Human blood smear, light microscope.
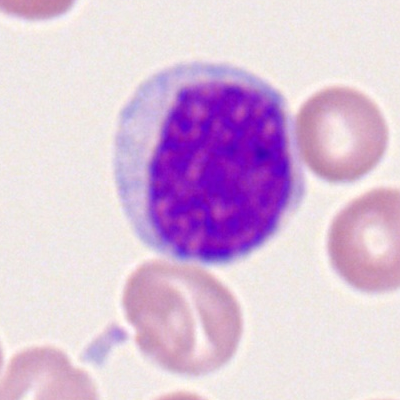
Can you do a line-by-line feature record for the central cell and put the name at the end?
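Outline: round and smooth
Chromatin: dark purple, clumped into blocks with paler gaps between them
Cytoplasm: pale blue
Granules: none distinct in the cytoplasm
Name: lymphocyte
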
